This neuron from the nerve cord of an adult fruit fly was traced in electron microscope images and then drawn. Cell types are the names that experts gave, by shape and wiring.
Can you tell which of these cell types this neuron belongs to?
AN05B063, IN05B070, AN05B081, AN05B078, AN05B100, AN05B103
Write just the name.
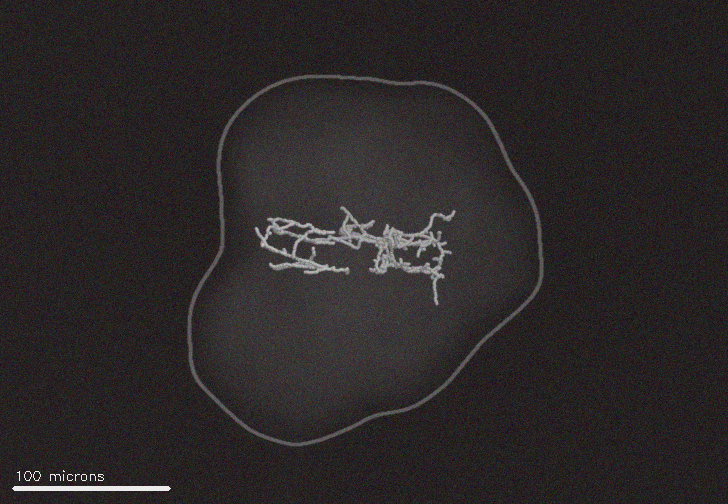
IN05B070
